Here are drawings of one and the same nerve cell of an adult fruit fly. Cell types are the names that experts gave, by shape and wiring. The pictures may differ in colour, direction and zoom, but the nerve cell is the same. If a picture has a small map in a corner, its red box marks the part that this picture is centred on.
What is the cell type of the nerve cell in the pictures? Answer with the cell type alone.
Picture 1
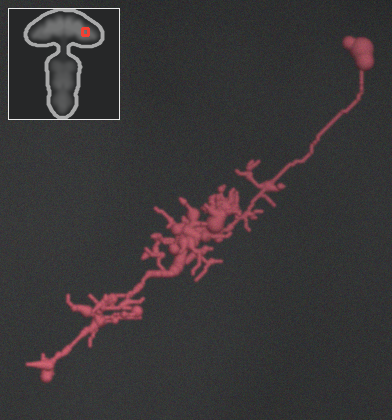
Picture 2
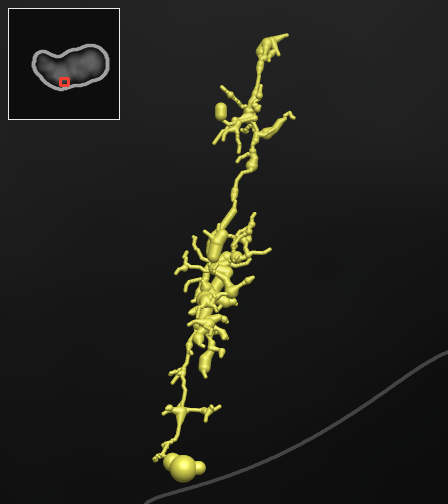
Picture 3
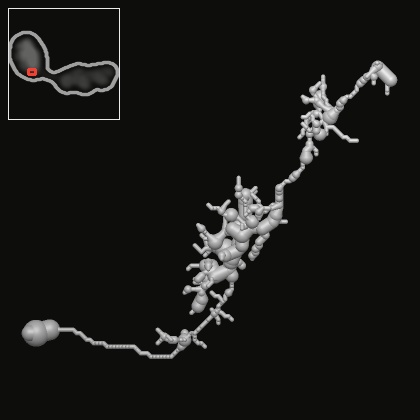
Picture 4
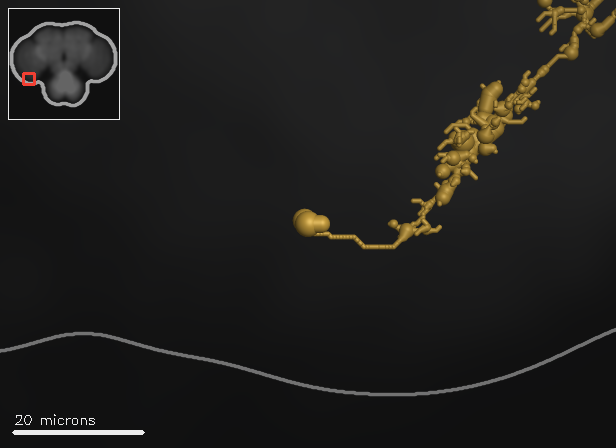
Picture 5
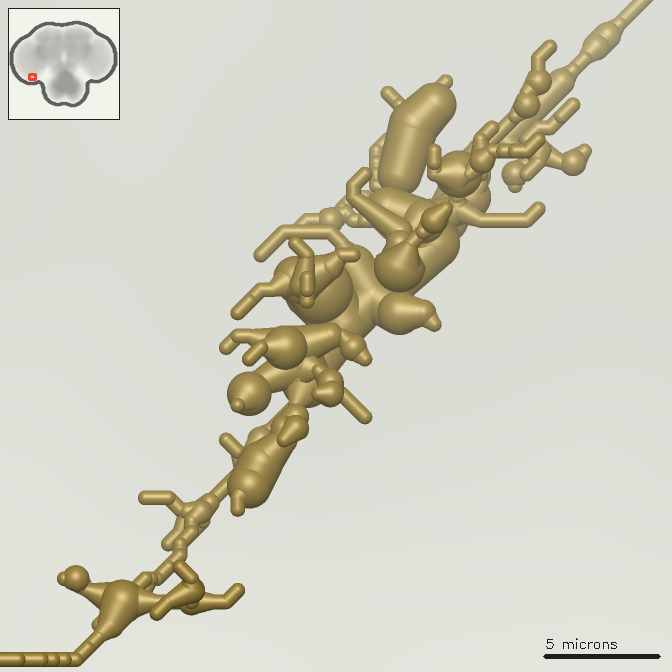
Mi4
